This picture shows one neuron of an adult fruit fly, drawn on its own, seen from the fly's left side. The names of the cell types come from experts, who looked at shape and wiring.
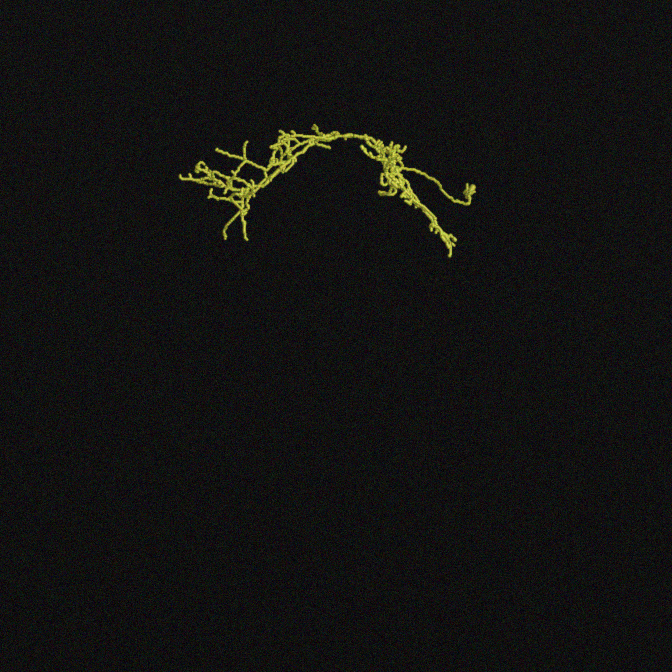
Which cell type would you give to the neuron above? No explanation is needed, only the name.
ATL012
